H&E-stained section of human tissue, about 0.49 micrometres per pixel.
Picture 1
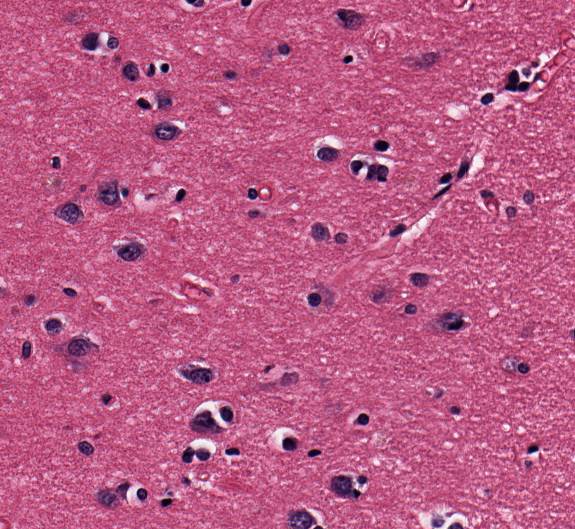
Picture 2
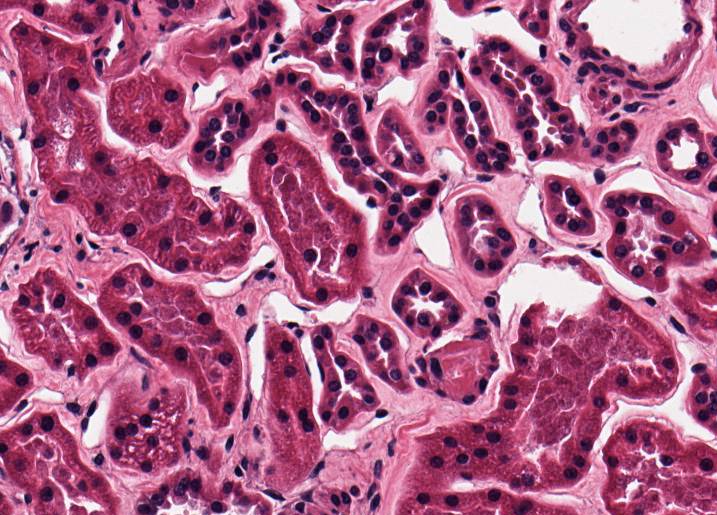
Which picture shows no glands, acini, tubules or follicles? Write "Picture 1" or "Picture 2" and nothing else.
Picture 1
